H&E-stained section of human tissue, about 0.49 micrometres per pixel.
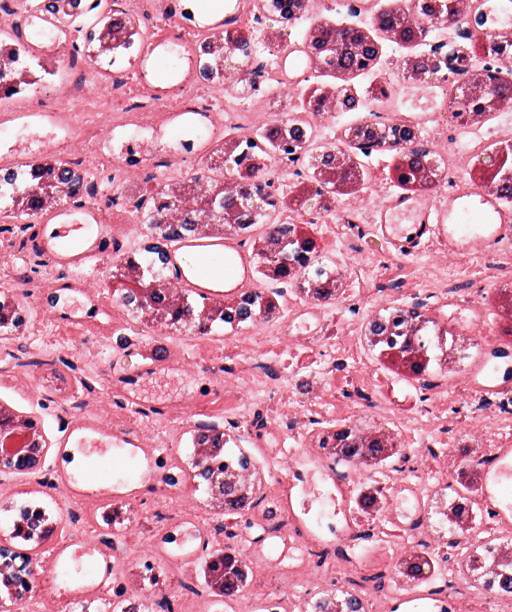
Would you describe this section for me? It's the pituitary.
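Arrangement: across the whole field, many small rounded nests or tubule-like units are separated by strands of stroma. Cells: many in the nests have abundant granular pink cytoplasm, and some have pale, bubbly, vacuolated cytoplasm. Stroma: pale pink and fibrous, with scattered small spindle-shaped nuclei.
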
